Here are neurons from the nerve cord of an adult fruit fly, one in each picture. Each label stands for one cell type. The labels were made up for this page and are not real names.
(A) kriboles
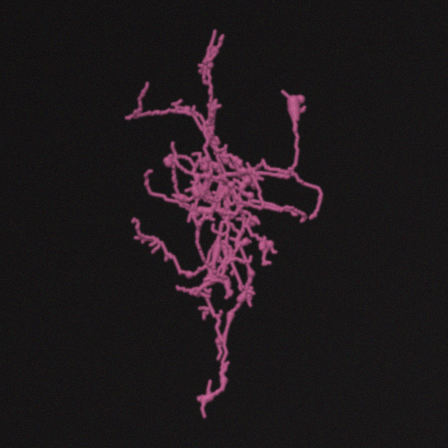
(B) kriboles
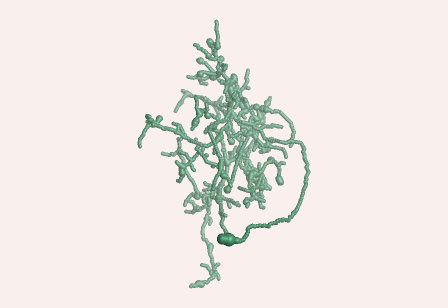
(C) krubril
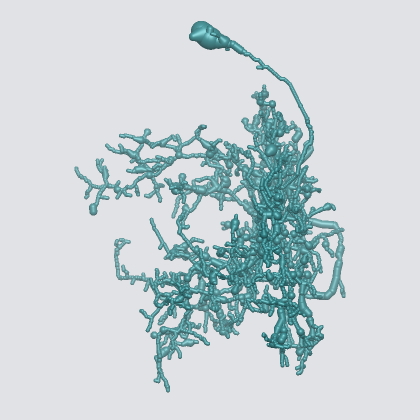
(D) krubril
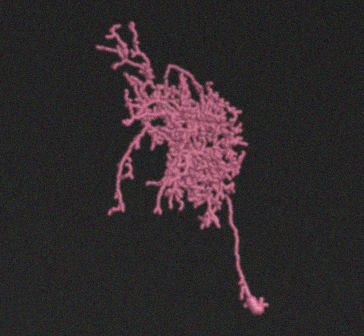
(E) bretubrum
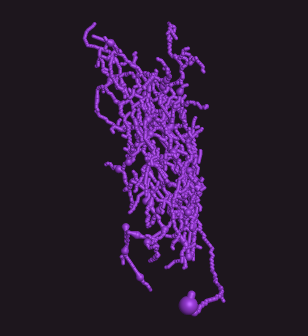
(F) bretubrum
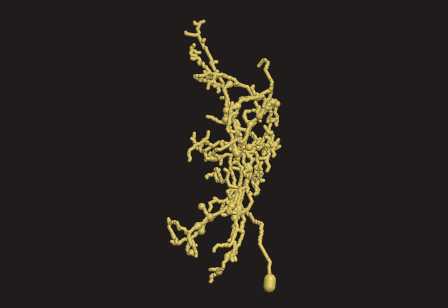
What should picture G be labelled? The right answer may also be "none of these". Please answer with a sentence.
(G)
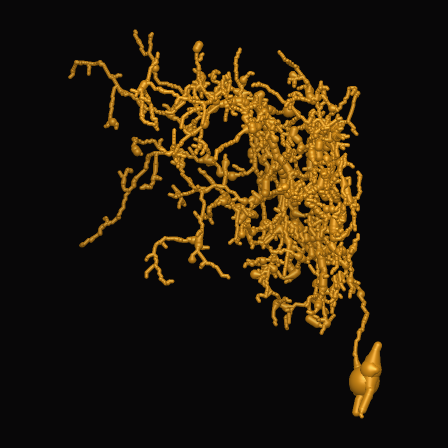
It belongs to krubril.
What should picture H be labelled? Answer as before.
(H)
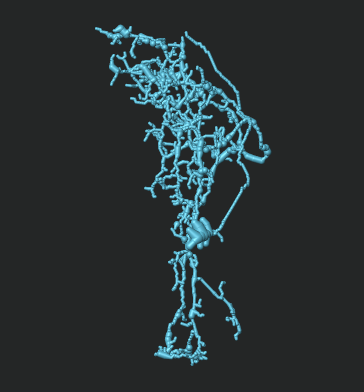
It belongs to none of these.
